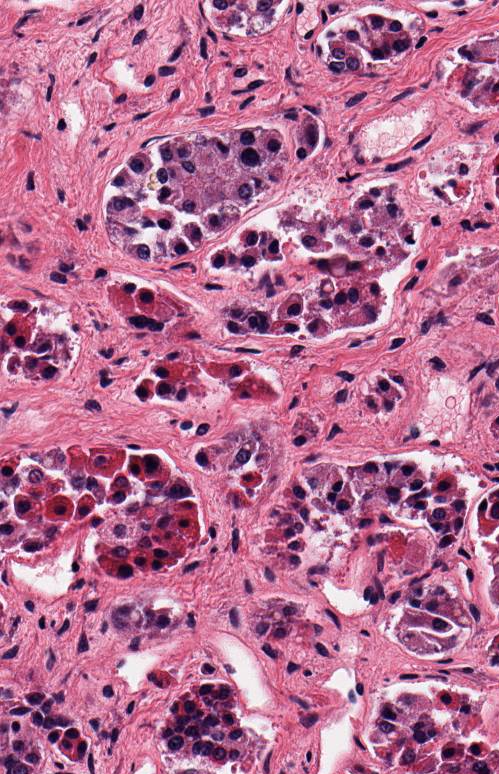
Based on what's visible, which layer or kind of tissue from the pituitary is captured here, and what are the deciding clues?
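This is the pars distalis. Look first at the cells: many of them have bright red, granular cytoplasm.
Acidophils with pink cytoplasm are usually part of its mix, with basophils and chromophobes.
Notice too the rounded nests spread over the whole field, each bounded by fibrous stroma.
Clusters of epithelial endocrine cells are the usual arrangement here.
Pink collagenous stroma with scattered spindle-shaped nuclei runs between them, and the nest cells' nuclei are mostly round and dark.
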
